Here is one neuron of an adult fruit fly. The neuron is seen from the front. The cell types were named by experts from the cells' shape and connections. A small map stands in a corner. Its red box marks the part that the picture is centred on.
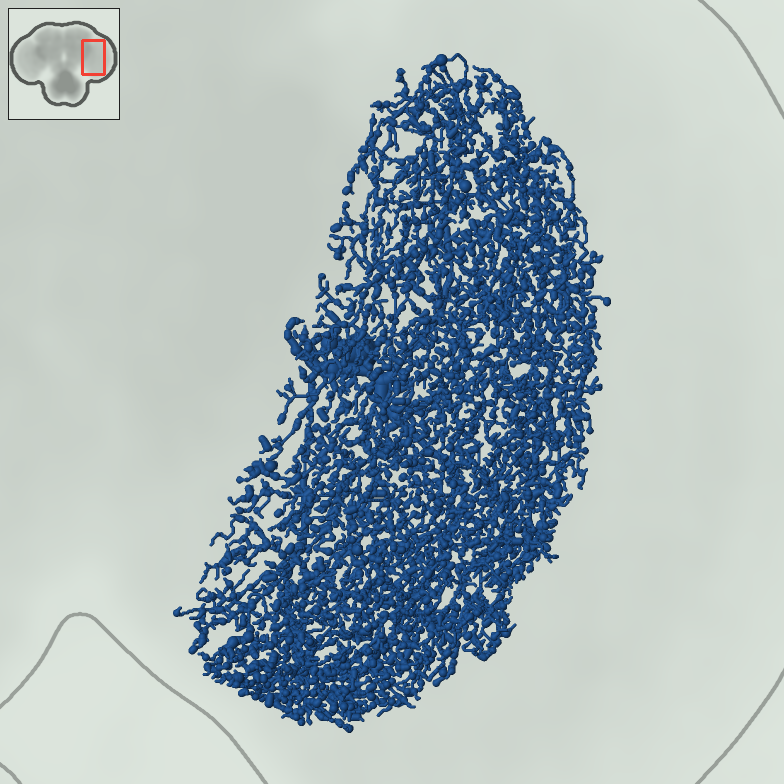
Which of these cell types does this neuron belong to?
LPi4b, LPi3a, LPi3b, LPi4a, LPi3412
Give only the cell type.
LPi4b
